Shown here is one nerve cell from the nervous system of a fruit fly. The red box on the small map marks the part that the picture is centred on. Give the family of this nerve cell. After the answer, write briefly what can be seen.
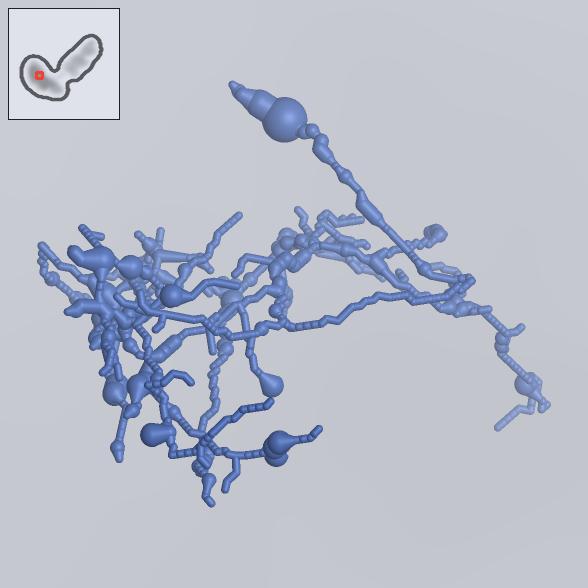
The family is hemilineage SLPpm2. It is a central-brain intrinsic neuron. The cell body can be seen at the top of the picture. Dozens of branch ends can be seen.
